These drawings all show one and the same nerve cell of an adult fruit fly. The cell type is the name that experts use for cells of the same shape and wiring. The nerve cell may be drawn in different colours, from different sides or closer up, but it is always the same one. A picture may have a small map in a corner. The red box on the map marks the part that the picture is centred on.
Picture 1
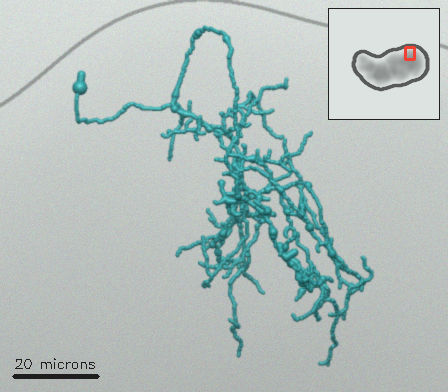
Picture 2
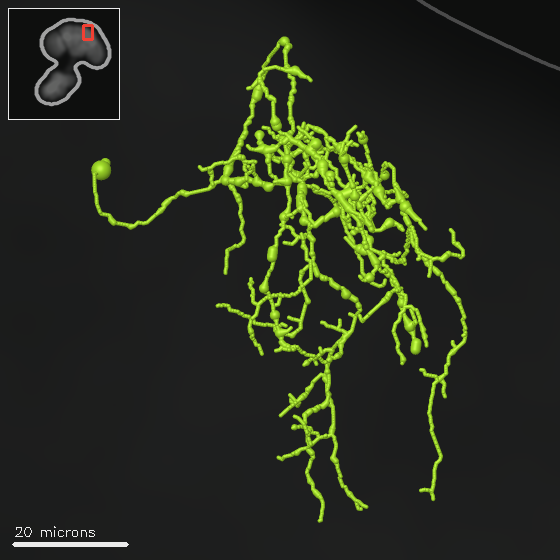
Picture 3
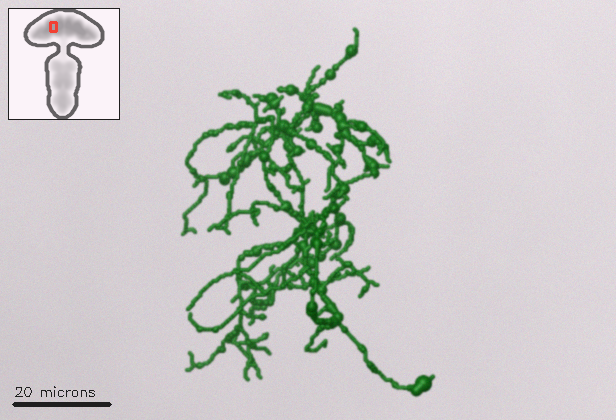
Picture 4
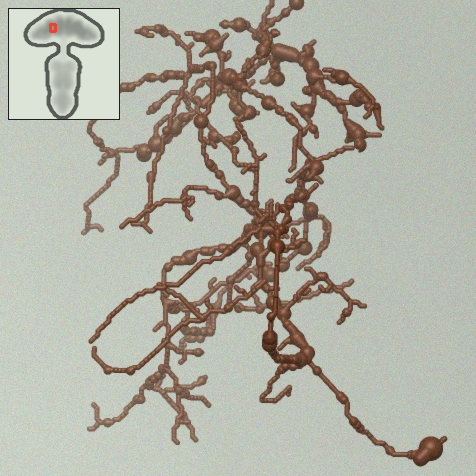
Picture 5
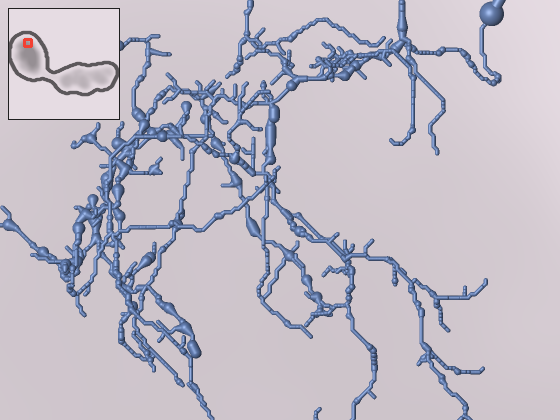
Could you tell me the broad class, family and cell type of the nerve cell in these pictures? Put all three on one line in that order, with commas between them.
central-brain intrinsic neuron, hemilineage SLPpm1, SLP286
